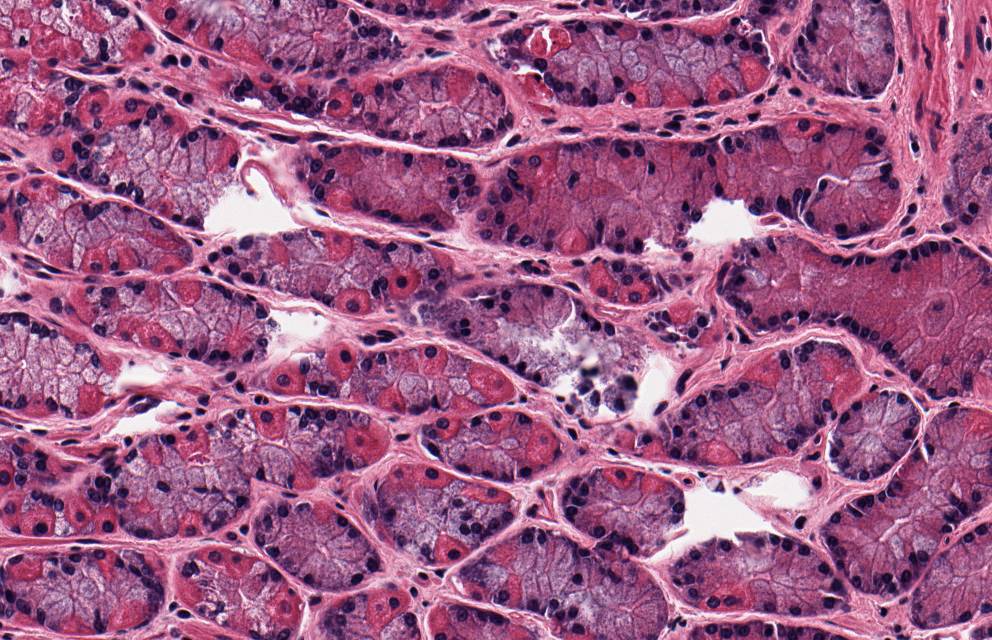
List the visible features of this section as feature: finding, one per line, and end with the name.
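Large rounded cells: bright pink cytoplasm, single central round nucleus, scattered along glands
Most gland cells: pale purple-grey, finely granular to foamy cytoplasm
Their nuclei: small, dark, outer gland edge by stroma
Upper right edge: vertical pink band of elongated fibres
Name: stomach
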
